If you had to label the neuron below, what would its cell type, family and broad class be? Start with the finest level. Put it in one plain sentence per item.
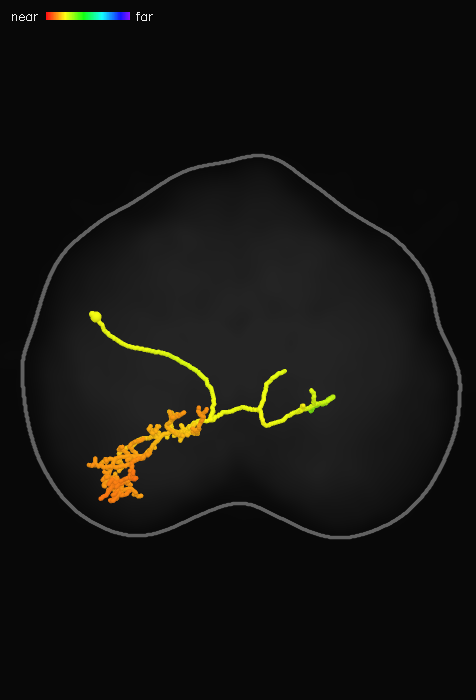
Type IN23B074 of hemilineage 23B, a nerve-cord intrinsic neuron.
